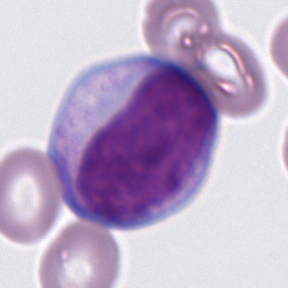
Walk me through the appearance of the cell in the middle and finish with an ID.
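Roughly round in outline, the cell has a few slightly flattened sides. Its nucleus sits off-centre, toward the lower right. Chromatin is finely stippled, not clumped into coarse dark blocks. Sparse fine purplish granules lie scattered through the cytoplasm. This cell is an atypical promyelocyte.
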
